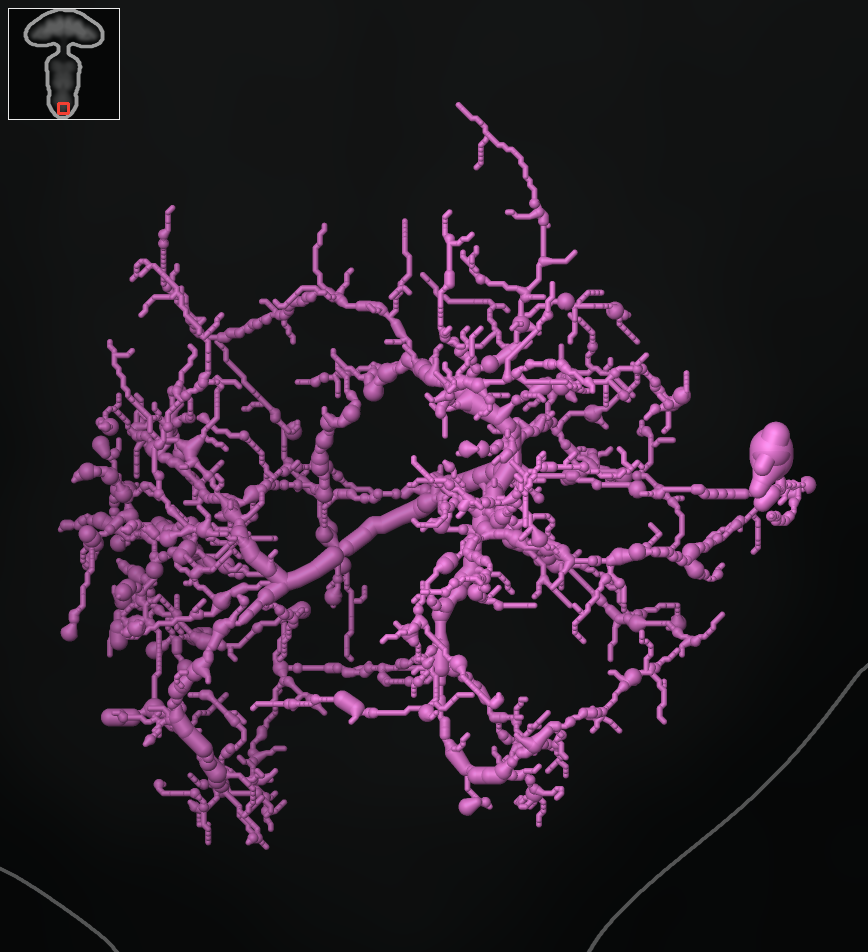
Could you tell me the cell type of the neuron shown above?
IN18B033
